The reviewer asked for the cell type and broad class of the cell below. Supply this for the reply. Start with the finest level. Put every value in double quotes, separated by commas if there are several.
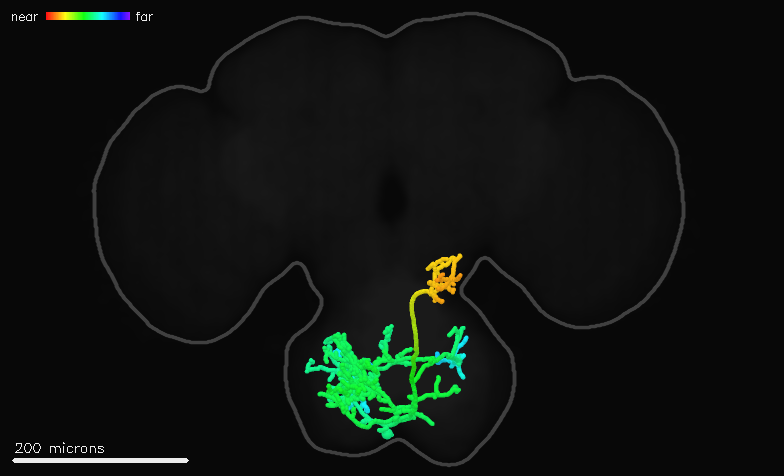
"ANXXX072", "ascending neuron"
